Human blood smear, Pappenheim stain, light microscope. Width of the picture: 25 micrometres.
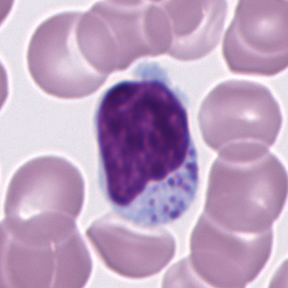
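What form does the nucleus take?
A single unsegmented mass that fills most of the cell.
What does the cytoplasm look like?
It is pale blue and contains no vacuoles.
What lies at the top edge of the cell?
A small, frayed, pale blue fringe projecting outward.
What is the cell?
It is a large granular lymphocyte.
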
